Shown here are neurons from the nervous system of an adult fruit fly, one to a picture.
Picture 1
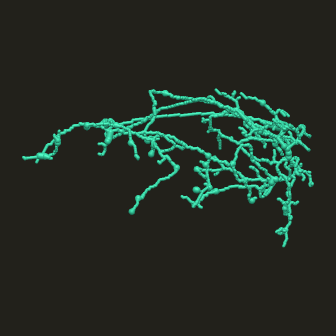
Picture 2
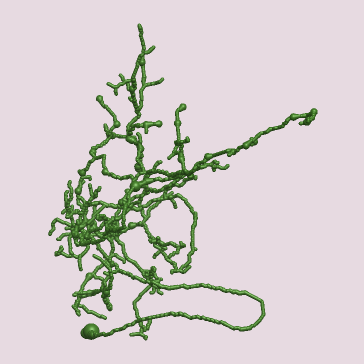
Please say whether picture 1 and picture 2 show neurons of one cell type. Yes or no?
yes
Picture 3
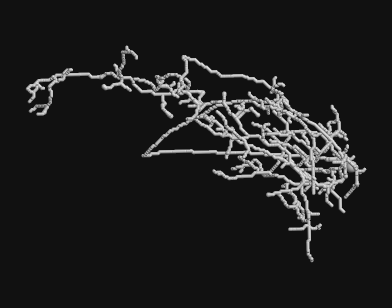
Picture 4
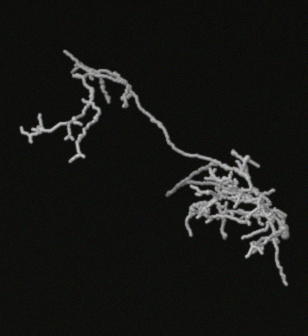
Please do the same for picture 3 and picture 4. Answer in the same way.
no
